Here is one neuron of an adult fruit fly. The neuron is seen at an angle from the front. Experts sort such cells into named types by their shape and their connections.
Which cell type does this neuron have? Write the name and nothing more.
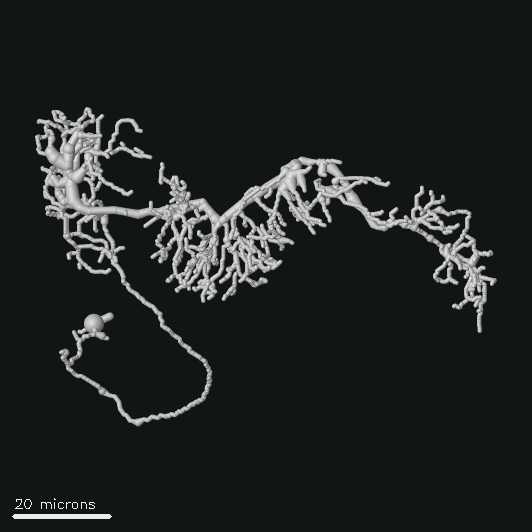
Delta7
